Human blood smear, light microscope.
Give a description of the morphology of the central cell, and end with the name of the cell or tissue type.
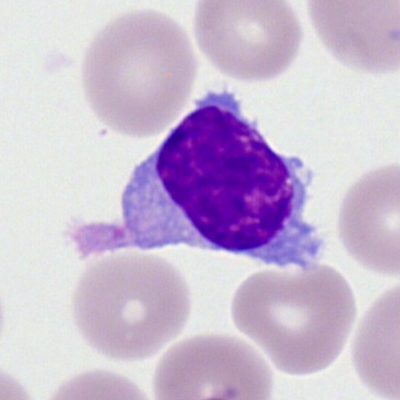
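You'll see short ragged projections along the cell's edge. The nucleus is over toward the right, its chromatin dark and coarsely clumped with paler patches in between. Cytoplasm's pale blue. It's a lymphocyte.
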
